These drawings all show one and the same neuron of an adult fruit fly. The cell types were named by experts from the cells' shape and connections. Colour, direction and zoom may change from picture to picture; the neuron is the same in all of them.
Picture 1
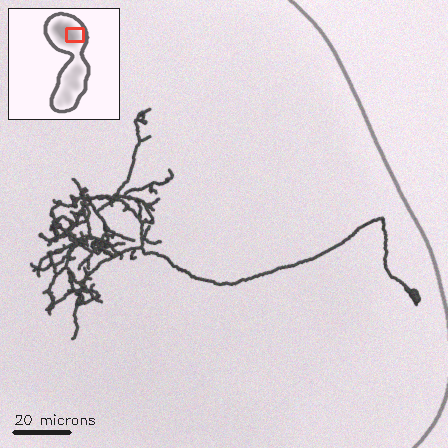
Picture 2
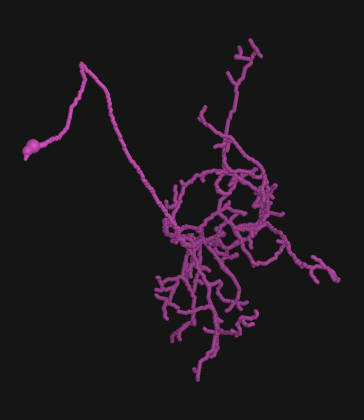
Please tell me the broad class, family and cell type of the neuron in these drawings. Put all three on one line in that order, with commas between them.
central-brain intrinsic neuron, hemilineage MX3, CB2431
